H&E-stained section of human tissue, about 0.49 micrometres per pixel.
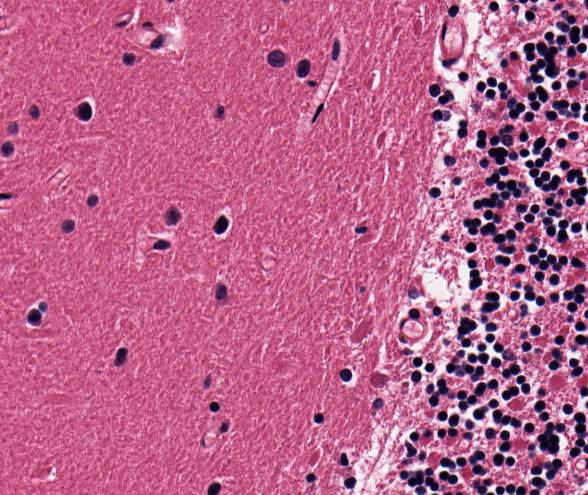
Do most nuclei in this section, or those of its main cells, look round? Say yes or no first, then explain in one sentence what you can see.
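Yes. The right zone is crowded with small, round, darkly stained nuclei with very little visible cytoplasm.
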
